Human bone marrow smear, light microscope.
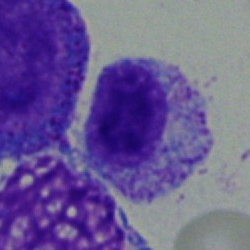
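Myelocyte. Note how the nucleus sits toward the left side, its chromatin dense and dark purple, while the cytoplasm makes a broad band to the right of it, pale lilac-grey in background colour.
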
